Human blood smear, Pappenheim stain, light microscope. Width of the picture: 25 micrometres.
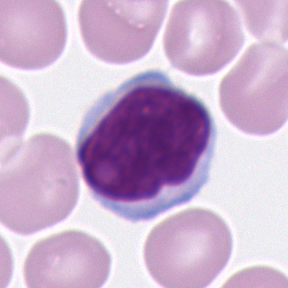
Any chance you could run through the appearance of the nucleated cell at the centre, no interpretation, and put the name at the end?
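Size first: the cell is about 13 micrometres across. Nucleus next: oval in outline, about 12 by 9 micrometres, with a shallow notch in its lower edge, and filling about 70% of the cell's area. Cytoplasm last: a pale blue rim, widest at the lower right, with no vacuoles seen. The cell is a typical lymphocyte.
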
